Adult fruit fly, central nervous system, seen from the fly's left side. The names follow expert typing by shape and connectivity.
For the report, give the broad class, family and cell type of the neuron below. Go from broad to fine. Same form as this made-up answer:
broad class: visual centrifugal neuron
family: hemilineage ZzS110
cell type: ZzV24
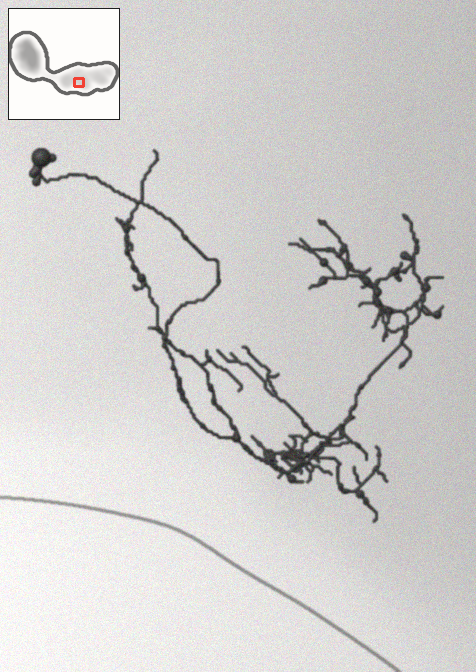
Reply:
broad class: nerve-cord intrinsic neuron
family: hemilineage 09B
cell type: IN09B058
